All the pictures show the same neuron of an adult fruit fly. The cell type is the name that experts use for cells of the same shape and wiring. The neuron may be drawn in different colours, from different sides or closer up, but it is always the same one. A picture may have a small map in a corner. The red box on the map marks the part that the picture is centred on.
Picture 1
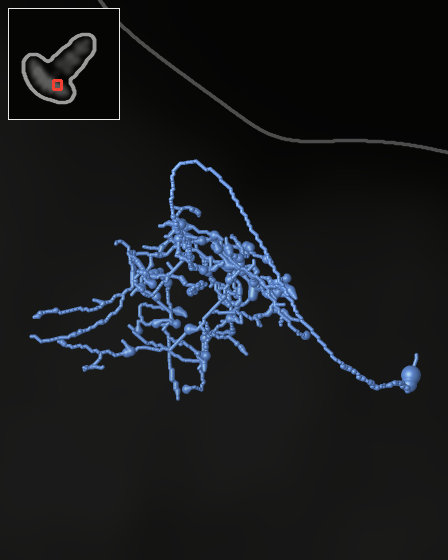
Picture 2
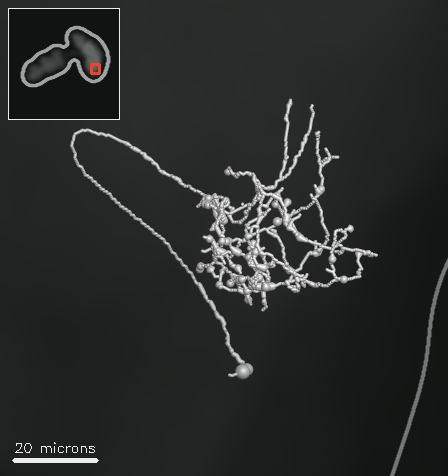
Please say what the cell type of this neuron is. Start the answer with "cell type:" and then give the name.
cell type: LHPV4a10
